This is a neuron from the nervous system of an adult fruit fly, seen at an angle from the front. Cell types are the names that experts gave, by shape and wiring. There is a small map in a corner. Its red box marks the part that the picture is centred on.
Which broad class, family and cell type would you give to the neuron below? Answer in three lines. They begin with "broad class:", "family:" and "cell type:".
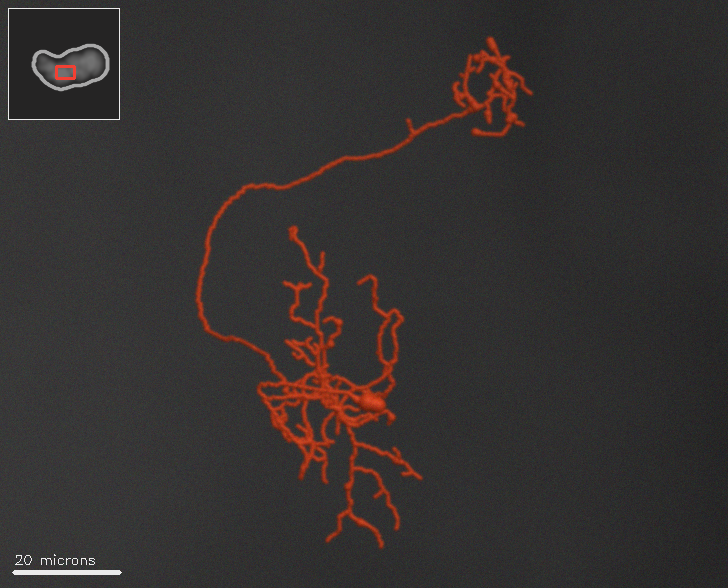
broad class: optic-lobe intrinsic neuron
family: Tm
cell type: Tm36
